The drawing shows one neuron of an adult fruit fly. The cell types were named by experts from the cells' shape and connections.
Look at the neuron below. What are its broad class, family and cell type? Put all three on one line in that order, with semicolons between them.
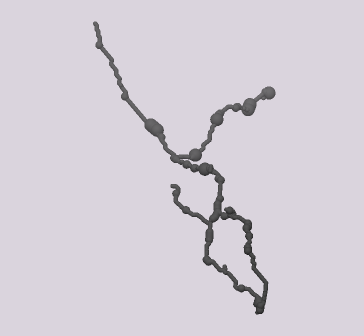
sensory neuron entering the nerve cord; class mechanosensory tactile; SNta38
